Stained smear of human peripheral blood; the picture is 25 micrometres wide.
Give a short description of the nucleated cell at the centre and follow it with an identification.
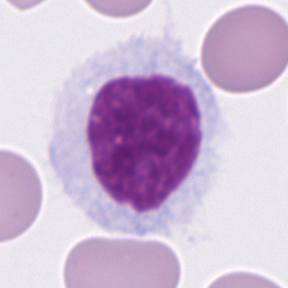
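Nucleus roughly central in the cell. Chromatin purple, finely mottled. Cytoplasm pale greyish-blue, a broad rim around the nucleus on all sides. This is a hairy cell.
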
